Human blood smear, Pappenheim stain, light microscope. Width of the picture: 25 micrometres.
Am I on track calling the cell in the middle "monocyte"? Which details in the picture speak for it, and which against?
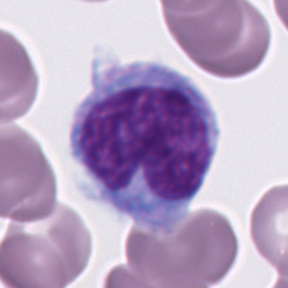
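Yes, monocyte is the right name for this cell.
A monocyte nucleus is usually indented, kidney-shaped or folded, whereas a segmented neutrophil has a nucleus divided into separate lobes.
Here the nucleus, about 11 micrometres across, is folded into a kidney shape with its notch opening downward, which speaks for monocyte and against segmented neutrophil.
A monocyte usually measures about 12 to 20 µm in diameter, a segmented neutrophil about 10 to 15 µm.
At about 15 by 13 micrometres, this cell would fit either. The outline is irregular, with a frayed wisp of cytoplasm at the upper left.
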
